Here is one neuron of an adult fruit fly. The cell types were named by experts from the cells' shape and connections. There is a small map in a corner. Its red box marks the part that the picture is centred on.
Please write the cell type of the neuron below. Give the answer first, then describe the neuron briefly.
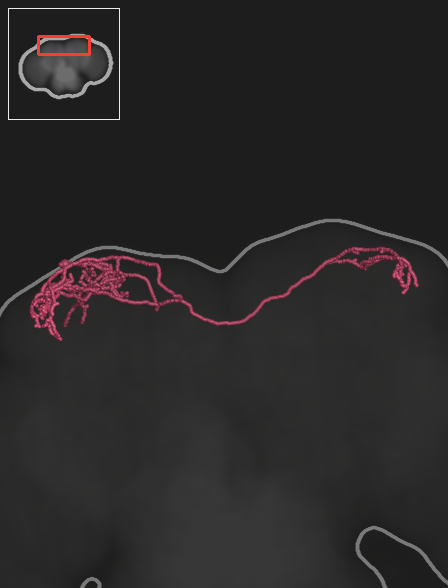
The cell type is SLP444. Its broad class is central-brain intrinsic neuron. In this view it is more than twice as wide as it is tall.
